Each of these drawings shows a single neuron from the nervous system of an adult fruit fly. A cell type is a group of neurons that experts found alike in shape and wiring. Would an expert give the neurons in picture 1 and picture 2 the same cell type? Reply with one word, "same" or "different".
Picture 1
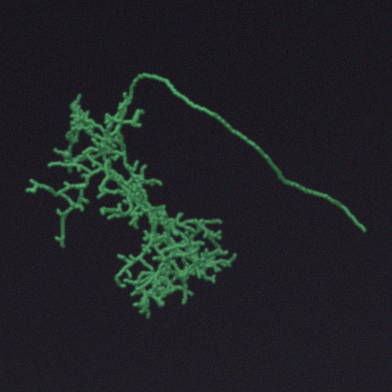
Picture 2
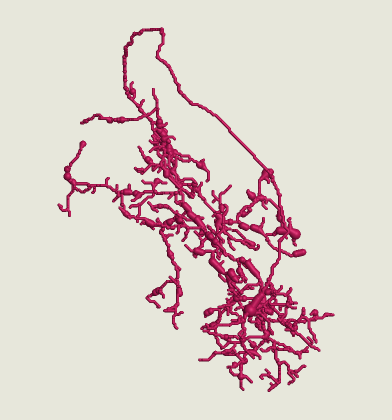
same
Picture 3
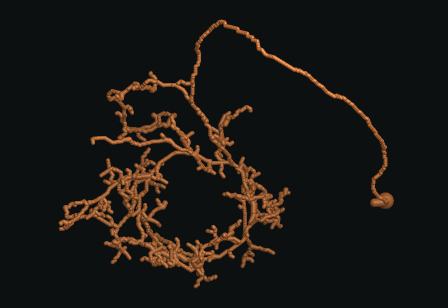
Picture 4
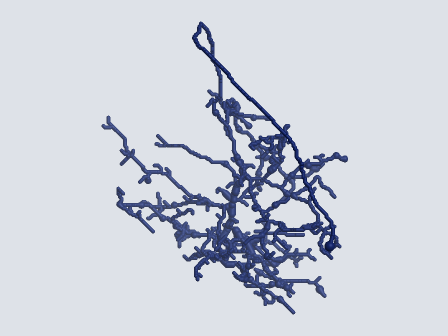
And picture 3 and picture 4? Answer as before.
same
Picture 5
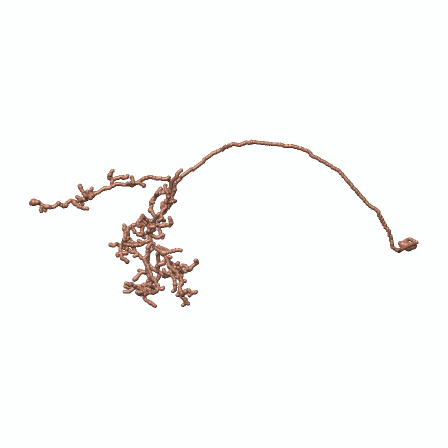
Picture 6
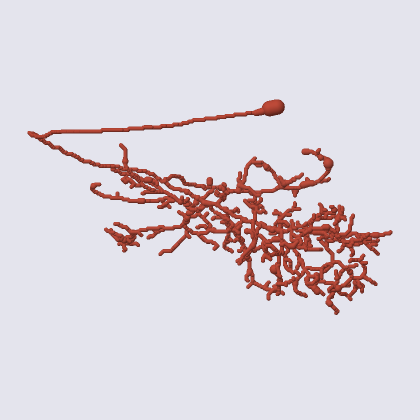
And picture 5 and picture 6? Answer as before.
different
